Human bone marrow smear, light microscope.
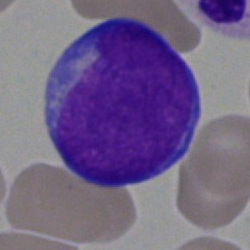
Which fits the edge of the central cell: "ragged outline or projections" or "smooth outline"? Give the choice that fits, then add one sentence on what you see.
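Smooth outline. The cell outline is round and smooth.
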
